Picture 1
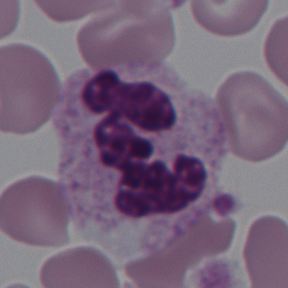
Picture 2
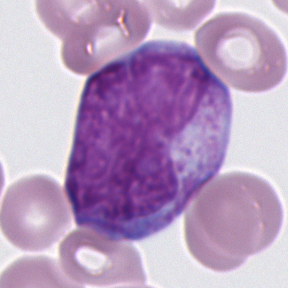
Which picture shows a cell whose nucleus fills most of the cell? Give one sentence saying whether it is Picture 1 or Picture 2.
It is the cell in picture 2 whose nucleus fills most of it.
